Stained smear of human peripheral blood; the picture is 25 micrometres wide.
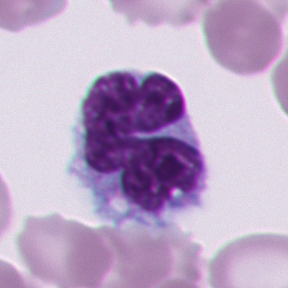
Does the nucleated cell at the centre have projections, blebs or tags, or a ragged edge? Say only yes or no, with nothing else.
Yes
